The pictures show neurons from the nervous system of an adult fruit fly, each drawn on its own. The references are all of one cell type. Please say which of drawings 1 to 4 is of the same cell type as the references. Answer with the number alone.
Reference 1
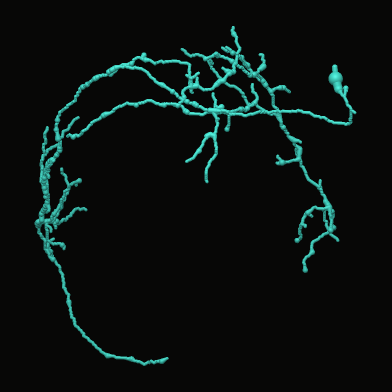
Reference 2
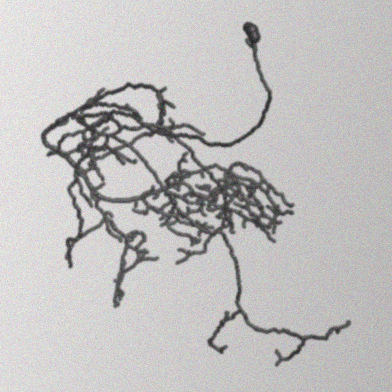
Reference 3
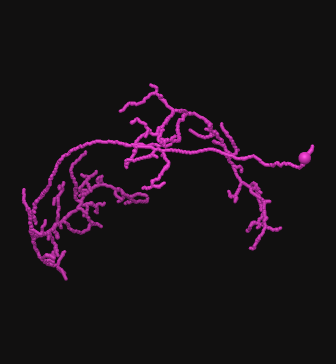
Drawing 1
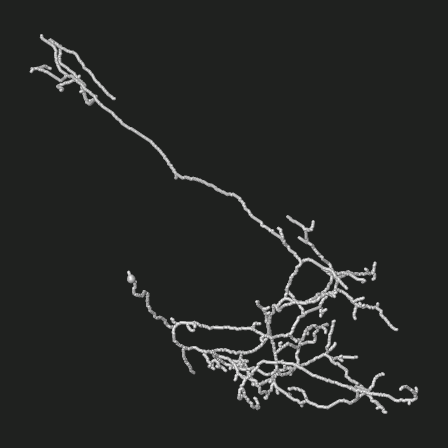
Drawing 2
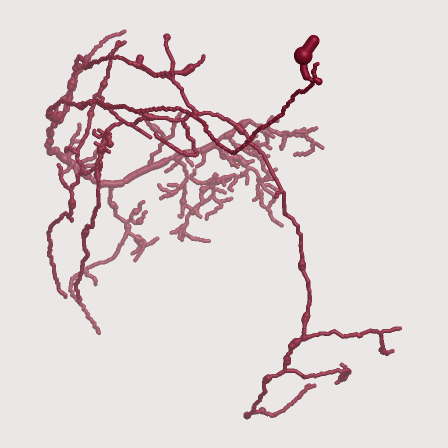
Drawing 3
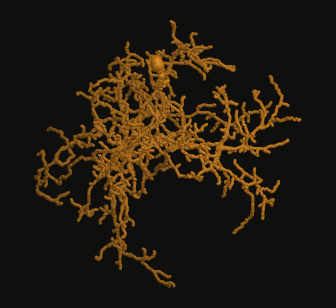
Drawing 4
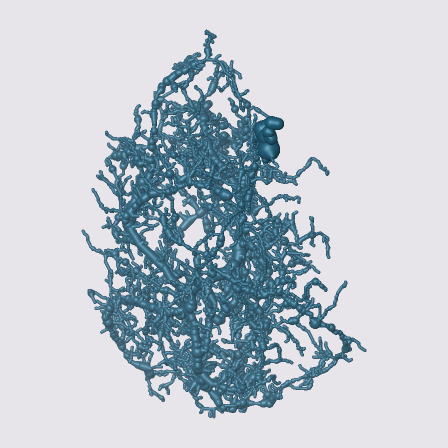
2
